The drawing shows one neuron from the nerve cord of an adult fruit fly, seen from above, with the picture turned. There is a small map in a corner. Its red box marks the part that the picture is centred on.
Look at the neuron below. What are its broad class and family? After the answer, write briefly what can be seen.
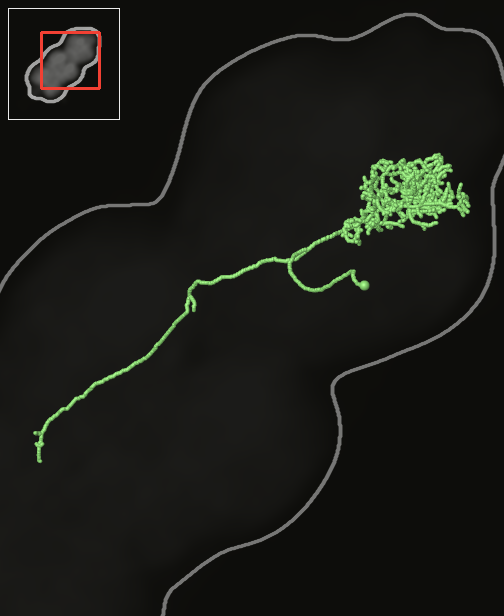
This is a nerve-cord intrinsic neuron. Its family is hemilineage 23B. In this view it is wider than it is tall.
